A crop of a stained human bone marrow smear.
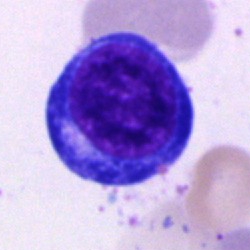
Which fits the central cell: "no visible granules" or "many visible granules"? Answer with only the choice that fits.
No visible granules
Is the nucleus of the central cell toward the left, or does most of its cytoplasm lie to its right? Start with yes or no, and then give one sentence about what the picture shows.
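No. The nucleus lies off-centre toward the upper right of the cell.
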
